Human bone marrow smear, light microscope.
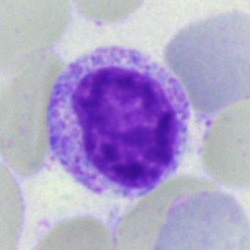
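Myelocyte, the central cell in a stained human bone marrow smear. The outline is round and smooth. The chromatin is deep purple, with darker clumped patches and paler streaks between them. Many small purple granules are spread around the whole rim of cytoplasm, and no vacuoles are seen.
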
